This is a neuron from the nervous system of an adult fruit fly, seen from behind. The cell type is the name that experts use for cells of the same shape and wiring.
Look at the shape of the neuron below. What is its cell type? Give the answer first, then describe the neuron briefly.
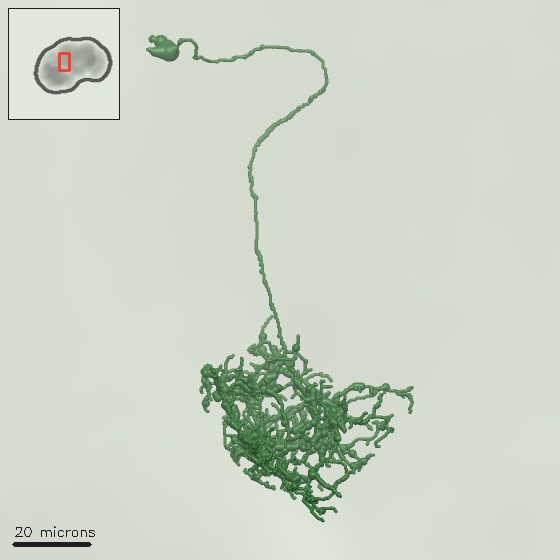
Its cell type is AVLP420_b. This is a central-brain intrinsic neuron. From top to bottom in the picture it spans about 130 microns. Dozens of branch ends can be seen.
